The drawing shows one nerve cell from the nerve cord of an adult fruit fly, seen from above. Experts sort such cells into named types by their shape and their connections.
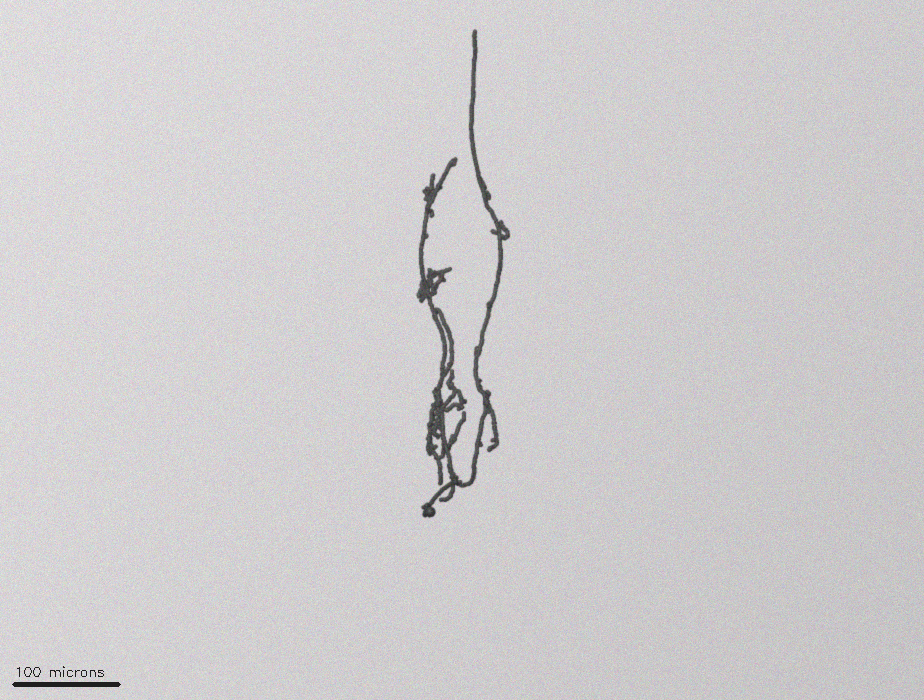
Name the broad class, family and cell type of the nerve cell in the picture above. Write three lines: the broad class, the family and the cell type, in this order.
ascending neuron
hemilineage 23B
AN23B026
